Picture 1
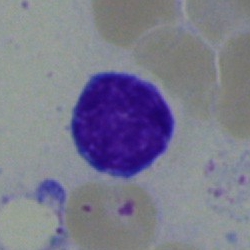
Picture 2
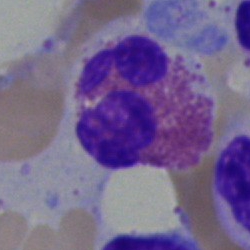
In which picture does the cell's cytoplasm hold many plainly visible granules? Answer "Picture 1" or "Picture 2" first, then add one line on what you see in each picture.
Picture 2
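In picture 1: No granules are visible in the cell.
In picture 2: The granular cytoplasm lies mainly on the right side of the cell.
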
